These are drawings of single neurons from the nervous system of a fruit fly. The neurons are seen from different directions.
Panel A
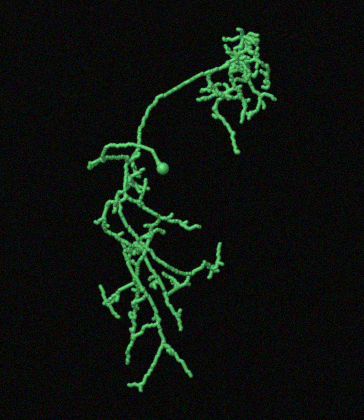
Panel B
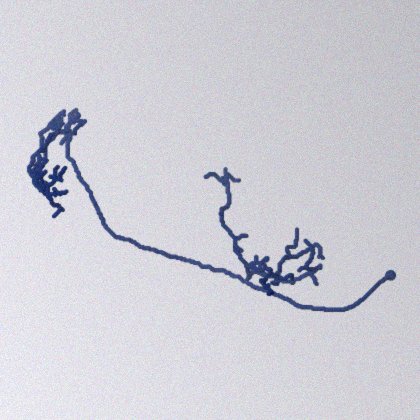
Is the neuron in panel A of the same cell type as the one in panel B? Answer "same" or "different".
different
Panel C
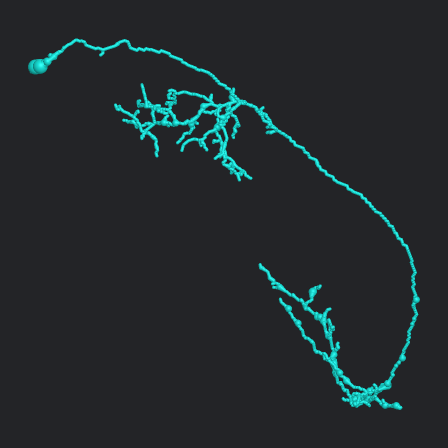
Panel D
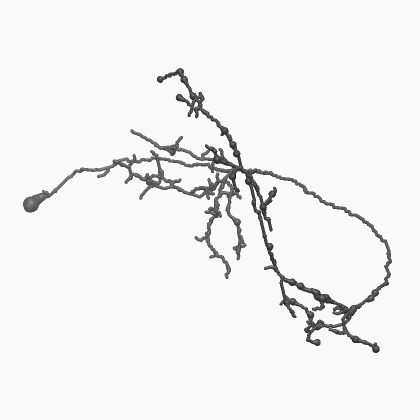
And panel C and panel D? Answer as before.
same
